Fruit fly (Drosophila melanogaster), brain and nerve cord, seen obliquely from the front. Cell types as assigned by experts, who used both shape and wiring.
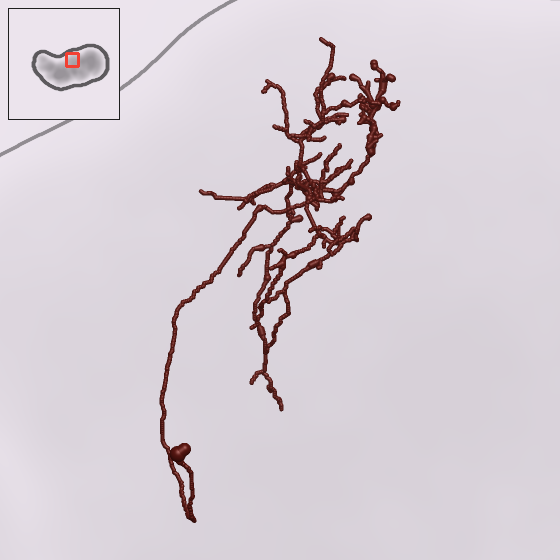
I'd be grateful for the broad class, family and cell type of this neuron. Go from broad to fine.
central-brain intrinsic neuron; hemilineage SLPal3_and_SLPal4_dorsal; SLP178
